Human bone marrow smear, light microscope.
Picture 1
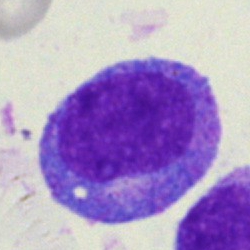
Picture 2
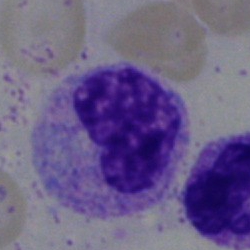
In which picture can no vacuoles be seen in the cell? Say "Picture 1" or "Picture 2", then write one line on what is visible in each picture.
Picture 2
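In picture 1: A single small clear vacuole sits in the cytoplasm at the lower left.
In picture 2: No vacuoles are visible in the cytoplasm.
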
